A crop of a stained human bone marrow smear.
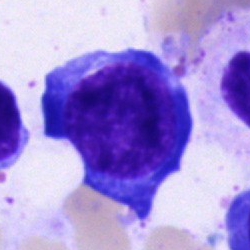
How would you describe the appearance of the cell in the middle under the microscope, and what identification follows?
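The nucleus takes up most of this one, leaving a narrow rim of cytoplasm. That rim is deep blue, with no granules. Pieces of other nucleated cells sit at the left and right edges, separated from it by a gap. It's a proerythroblast.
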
